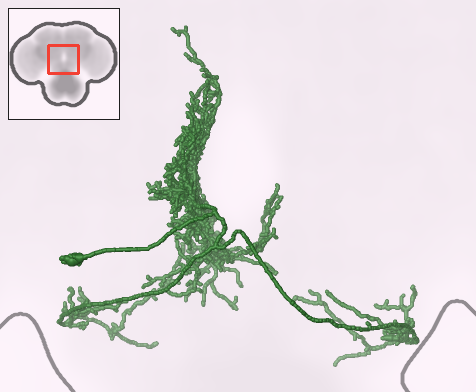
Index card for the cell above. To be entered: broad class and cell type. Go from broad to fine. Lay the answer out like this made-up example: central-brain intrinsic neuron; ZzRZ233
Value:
central-brain intrinsic neuron; VES088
